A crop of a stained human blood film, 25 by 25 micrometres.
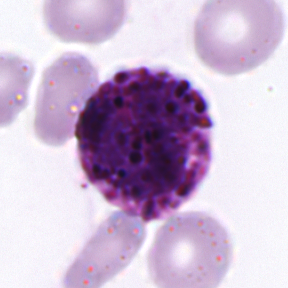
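Basophil, the nucleated cell at the centre of this stained peripheral blood smear. Its outline is round. Coarse, dark purple-black granules crowd the whole cell, lying over the nucleus and hiding its outline. Along the lower edge, a paler pinkish-violet ground shows between the granules.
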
